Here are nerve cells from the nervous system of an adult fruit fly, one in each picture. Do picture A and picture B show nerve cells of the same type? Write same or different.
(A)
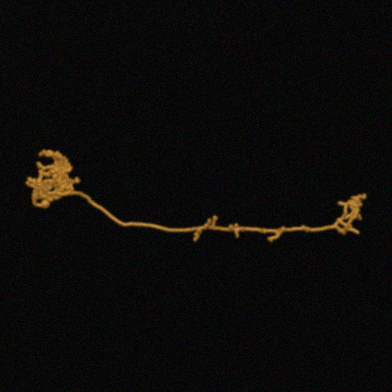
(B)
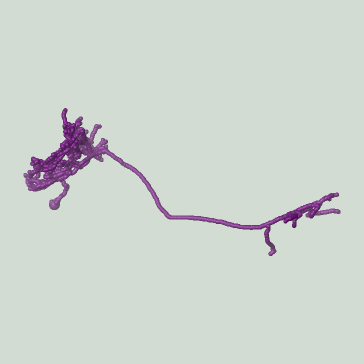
different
